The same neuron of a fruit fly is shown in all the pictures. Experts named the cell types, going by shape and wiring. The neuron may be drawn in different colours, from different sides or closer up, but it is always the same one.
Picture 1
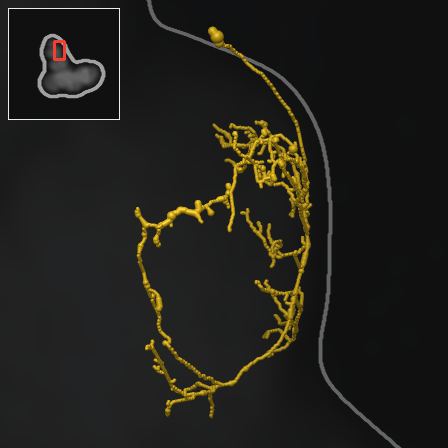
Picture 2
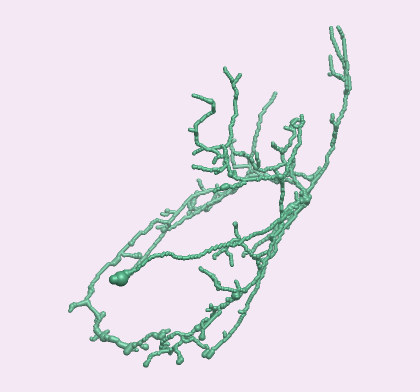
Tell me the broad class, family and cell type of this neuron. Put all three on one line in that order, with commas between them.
nerve-cord intrinsic neuron, hemilineage 09A, IN09A035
